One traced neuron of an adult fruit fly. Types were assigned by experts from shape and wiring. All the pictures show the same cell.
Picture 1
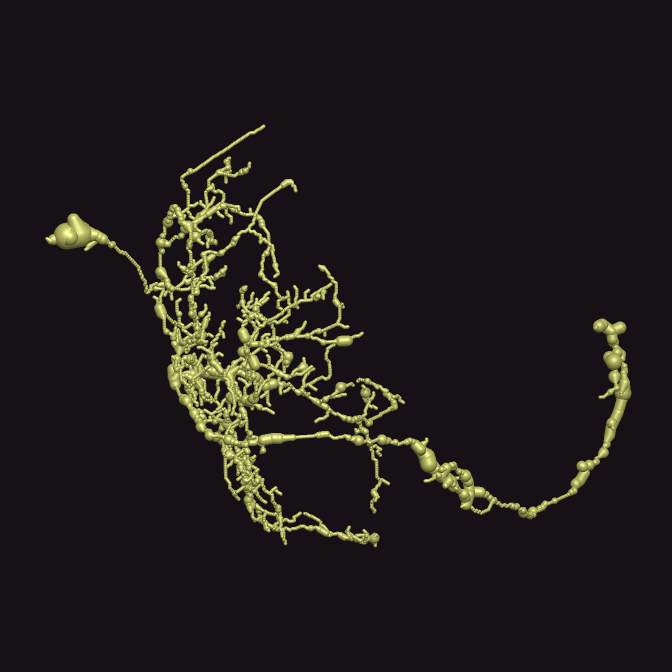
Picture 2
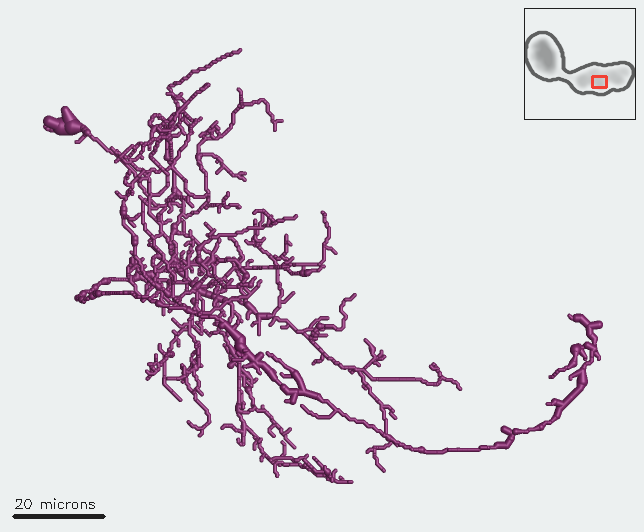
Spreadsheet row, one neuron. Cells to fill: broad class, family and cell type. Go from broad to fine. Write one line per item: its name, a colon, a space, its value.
broad class: nerve-cord intrinsic neuron
family: hemilineage 09A
cell type: IN09A021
